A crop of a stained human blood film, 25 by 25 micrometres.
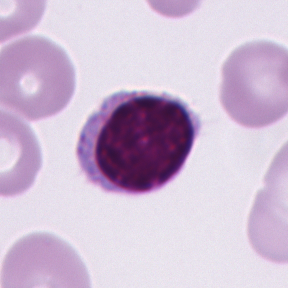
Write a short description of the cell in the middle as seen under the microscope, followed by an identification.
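Notice first the nucleus: round to oval, smooth in outline, without indentation or lobes. Its chromatin is dark purple and dense, coarse and clumped in texture. No distinct nucleolus is visible. Along the left edge of the cytoplasm, the cell outline is slightly ragged. The cell shown is a typical lymphocyte.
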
